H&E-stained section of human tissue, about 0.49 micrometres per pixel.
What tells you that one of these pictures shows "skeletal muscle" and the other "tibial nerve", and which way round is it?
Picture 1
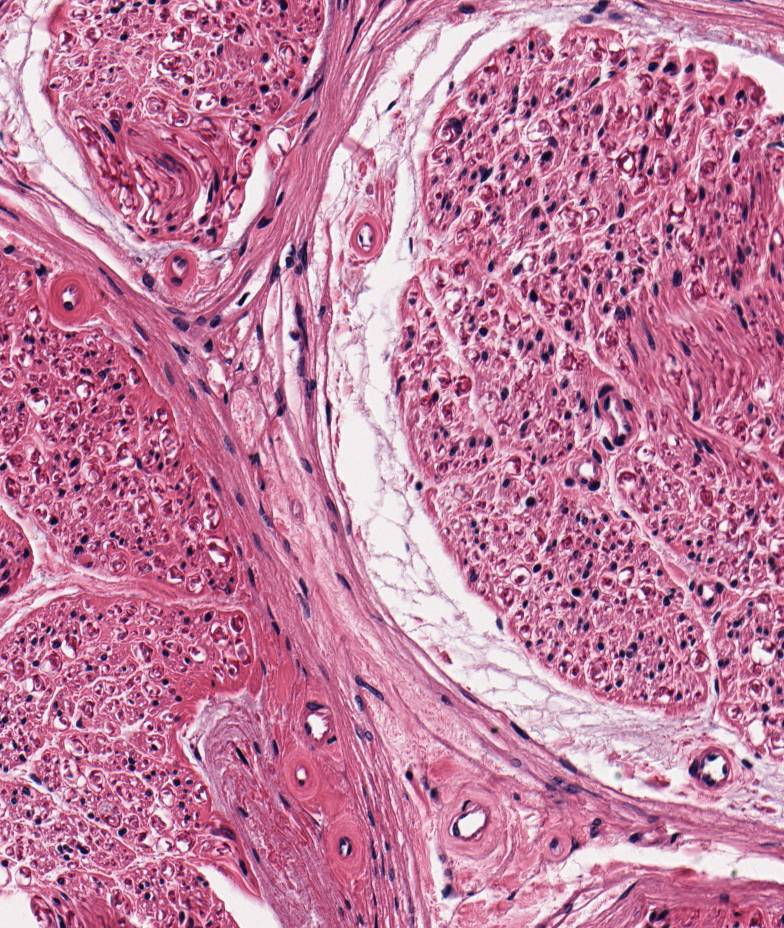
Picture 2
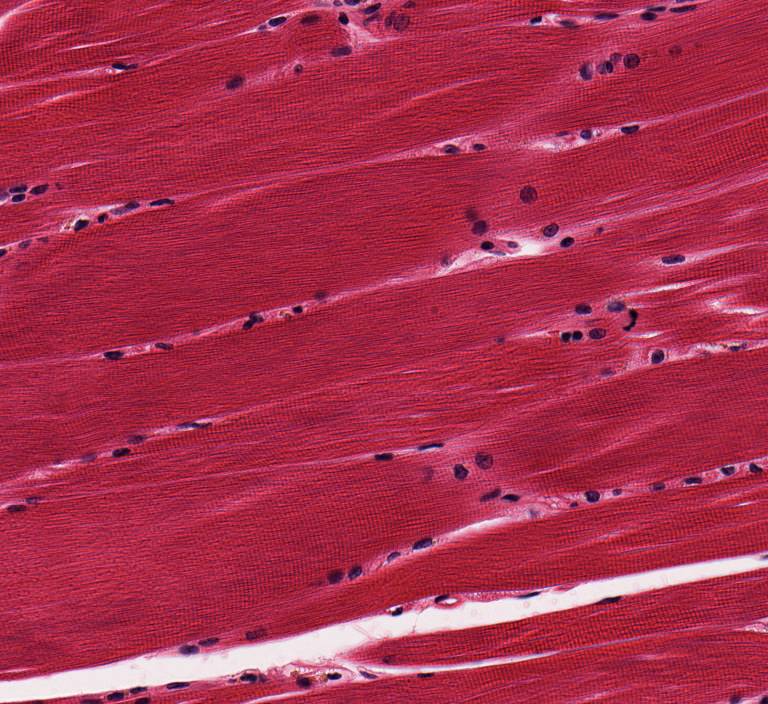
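Result: picture 1 tibial nerve; picture 2 skeletal muscle. Several rounded fascicles in picture 1, separated by connective tissue, the largest filling most of the right half, each edged by a thin sheath of flattened pink layers. Fibres mostly cut across as small round profiles, many a pale ring around a central pink dot, with small dark nuclei spread fairly evenly among them. In picture 2, unbranched fibres that do not join neighbours, deep, fairly uniform red cytoplasm, and dark oval nuclei at fibre edges along their boundaries. Connective tissue between the muscle fibres scant, only thin pale lines.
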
